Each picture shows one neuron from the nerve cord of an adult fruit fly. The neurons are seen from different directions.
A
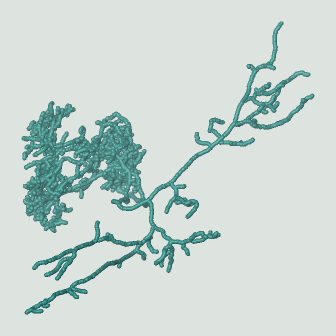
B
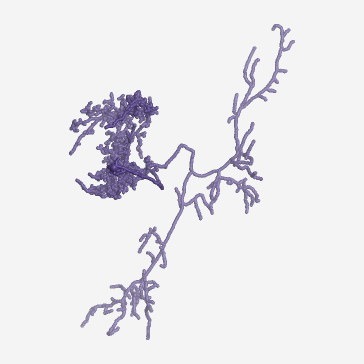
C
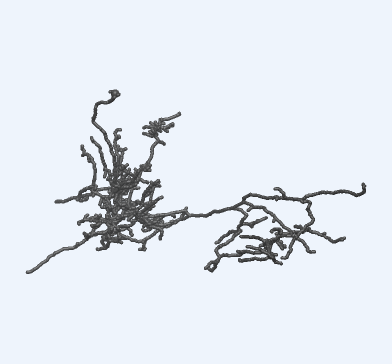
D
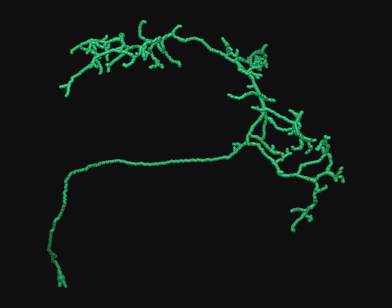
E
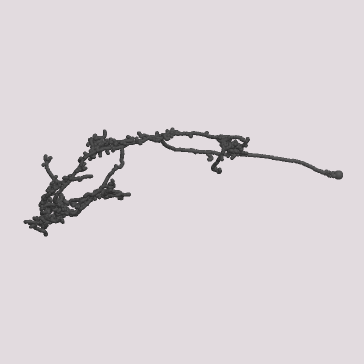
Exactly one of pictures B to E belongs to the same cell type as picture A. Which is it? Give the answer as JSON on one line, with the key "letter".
{"letter": "B"}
